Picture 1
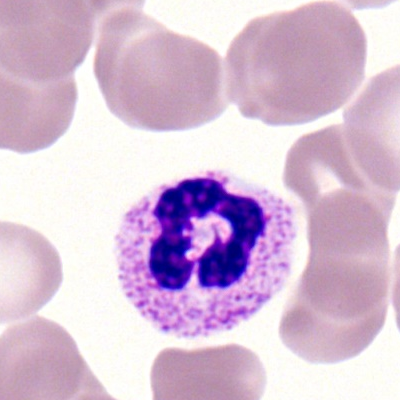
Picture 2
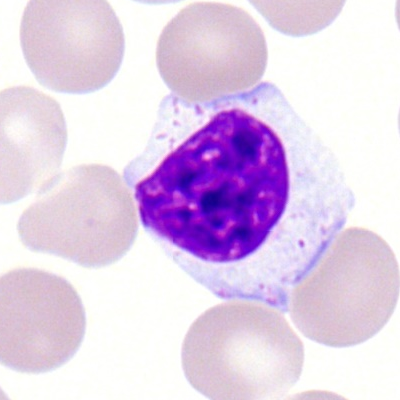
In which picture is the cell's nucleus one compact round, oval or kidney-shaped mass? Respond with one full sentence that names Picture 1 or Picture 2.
In Picture 2 the cell's nucleus is not lobed but one compact round, oval or kidney-shaped mass.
